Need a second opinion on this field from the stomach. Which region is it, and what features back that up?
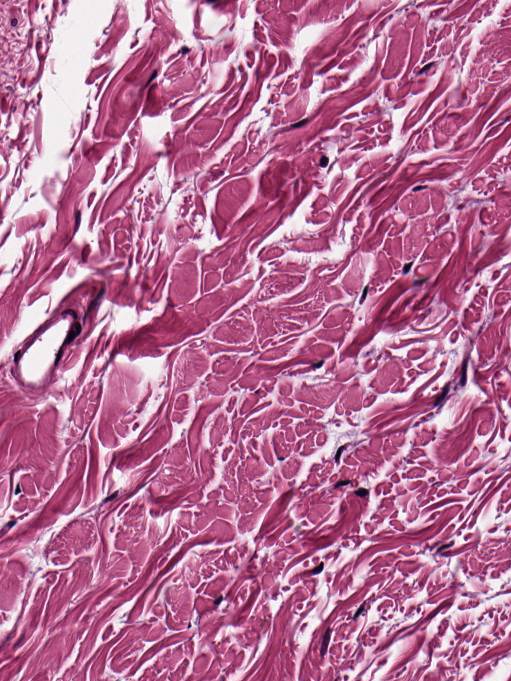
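It's smooth muscle you're seeing. The fibres are cut in mixed planes, lengthwise bundles interleaved with groups cut across; those cut across are closely packed polygonal profiles, most numerous in the centre.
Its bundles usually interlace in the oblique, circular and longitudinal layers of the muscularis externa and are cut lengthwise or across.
The cytoplasm is a deep pink-magenta throughout, and the nuclei are small, very dark and mostly elongated.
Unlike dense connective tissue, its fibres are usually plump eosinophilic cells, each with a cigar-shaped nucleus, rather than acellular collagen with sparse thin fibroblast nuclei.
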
